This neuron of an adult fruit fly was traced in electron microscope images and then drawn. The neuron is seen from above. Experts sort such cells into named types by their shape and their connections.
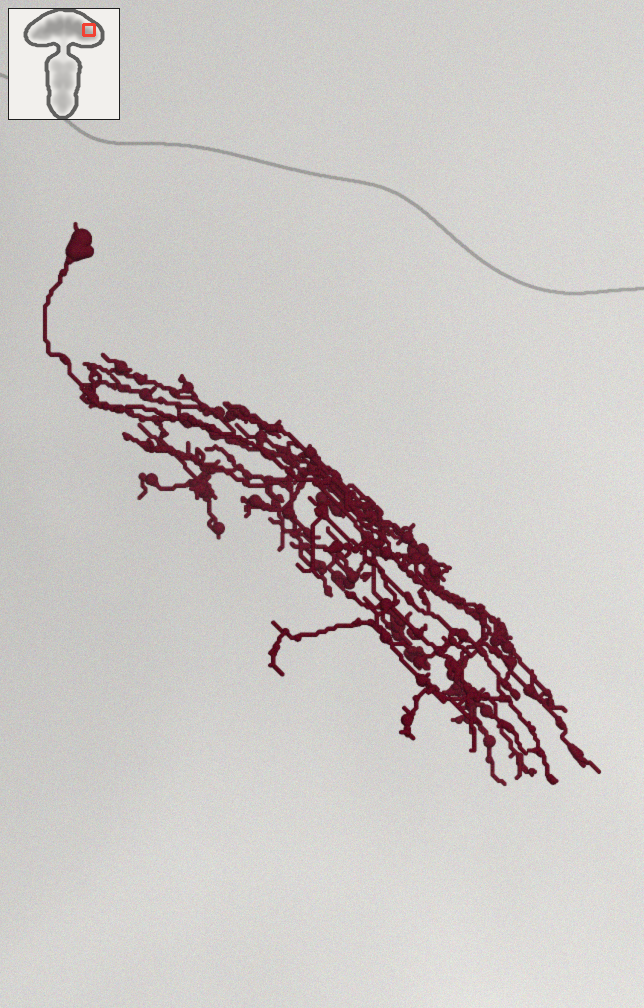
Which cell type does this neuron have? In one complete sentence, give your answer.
Among cell types, the one for this neuron is Cm17.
